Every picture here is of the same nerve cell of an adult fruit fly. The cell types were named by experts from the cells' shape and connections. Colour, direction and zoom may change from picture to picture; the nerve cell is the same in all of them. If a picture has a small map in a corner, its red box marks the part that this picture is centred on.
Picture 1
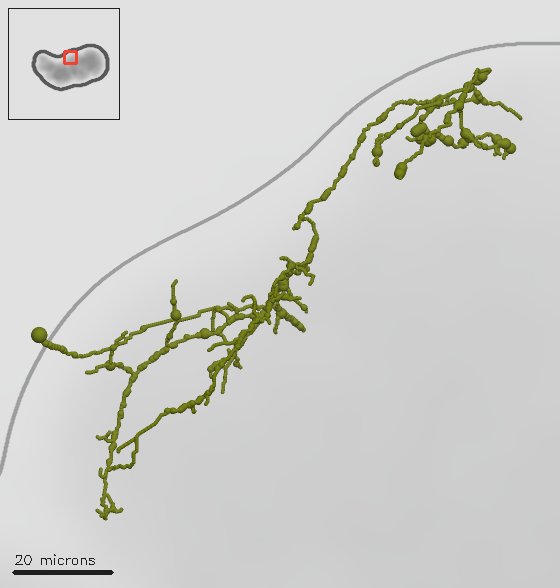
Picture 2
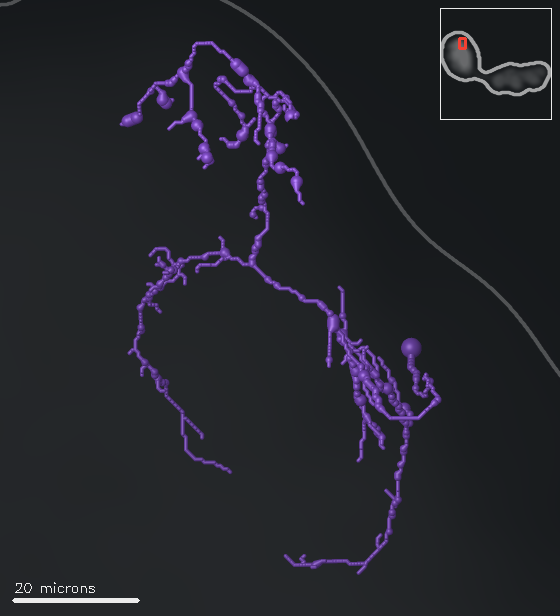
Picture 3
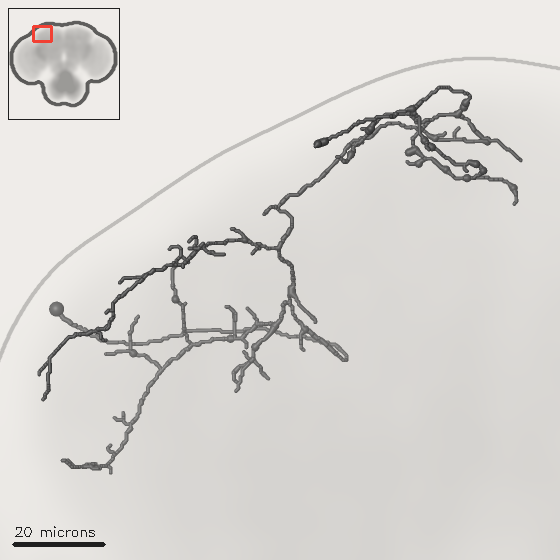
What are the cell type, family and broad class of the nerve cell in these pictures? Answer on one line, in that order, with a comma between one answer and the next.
CB2208, hemilineage LHp2, central-brain intrinsic neuron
